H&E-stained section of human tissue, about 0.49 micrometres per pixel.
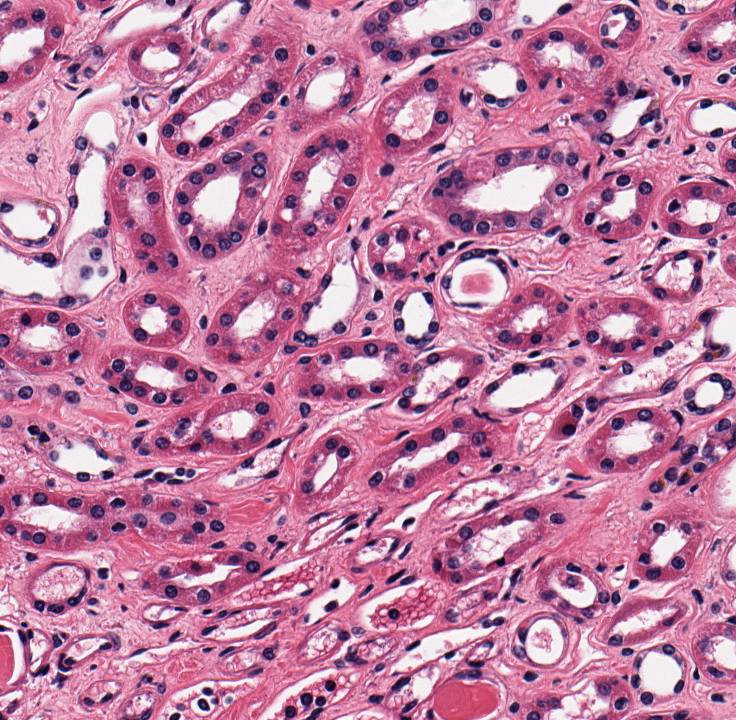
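Renal medulla. Closely set round to oval tubular profiles, separated by narrow bands of pink stroma, make up the whole field. A single layer of cuboidal cells with round, dark purple nuclei and pink granular cytoplasm lines the tubules. A few lumens, including a round profile just right of centre, contain homogeneous pink material.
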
